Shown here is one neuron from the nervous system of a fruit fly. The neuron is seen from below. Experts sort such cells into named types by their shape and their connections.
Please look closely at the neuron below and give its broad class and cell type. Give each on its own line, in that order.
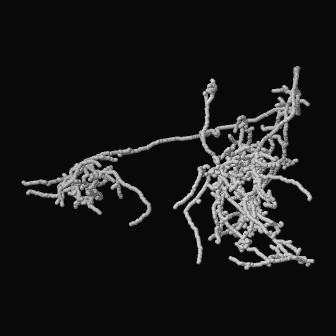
central-brain intrinsic neuron
PRW067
